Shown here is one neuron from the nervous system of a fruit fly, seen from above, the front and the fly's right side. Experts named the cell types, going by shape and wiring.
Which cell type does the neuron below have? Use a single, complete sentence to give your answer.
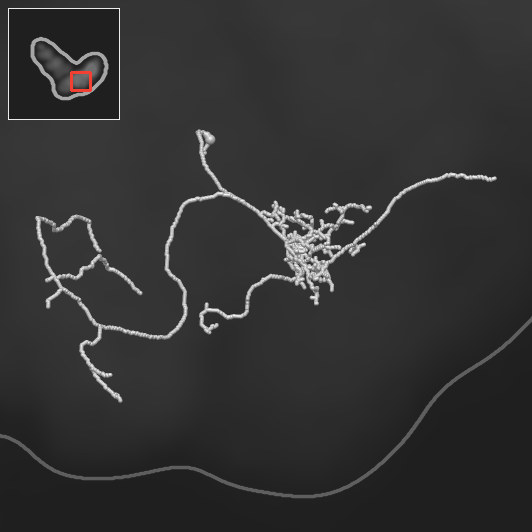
This neuron is recognized as the cell type GNG450.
